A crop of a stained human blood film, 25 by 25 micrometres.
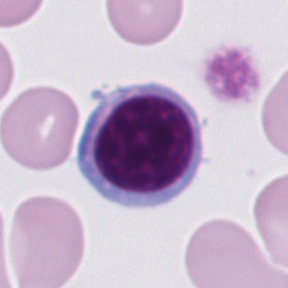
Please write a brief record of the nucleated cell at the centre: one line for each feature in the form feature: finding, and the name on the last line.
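Size: the cell is about 11 micrometres across.
Nucleus: round, about 9 micrometres across, filling about 60% of the cell's area.
Position: the nucleus sits off-centre toward the upper right.
Chromatin: dark purple and densely clumped.
Cytoplasm: a narrow pale blue rim around the whole nucleus.
Surface: small blebs project along the upper left edge.
Name: typical lymphocyte.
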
